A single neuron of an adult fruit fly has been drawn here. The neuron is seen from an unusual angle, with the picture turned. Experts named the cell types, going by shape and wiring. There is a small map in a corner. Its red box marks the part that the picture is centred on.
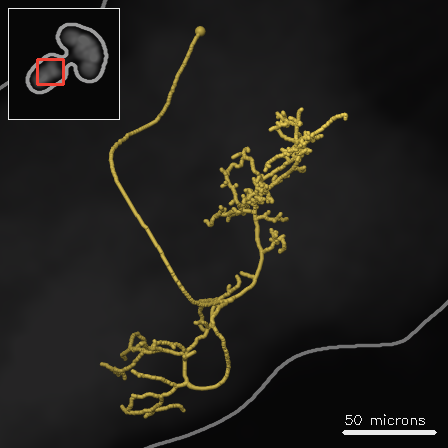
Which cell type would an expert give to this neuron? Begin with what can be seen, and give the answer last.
It is in the nerve cord and does not reach the brain. The cell body can be seen at the top of the picture. By the scale bar it is about 200 microns tall in this view. It is a nerve-cord intrinsic neuron. The cell type is IN01A050.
